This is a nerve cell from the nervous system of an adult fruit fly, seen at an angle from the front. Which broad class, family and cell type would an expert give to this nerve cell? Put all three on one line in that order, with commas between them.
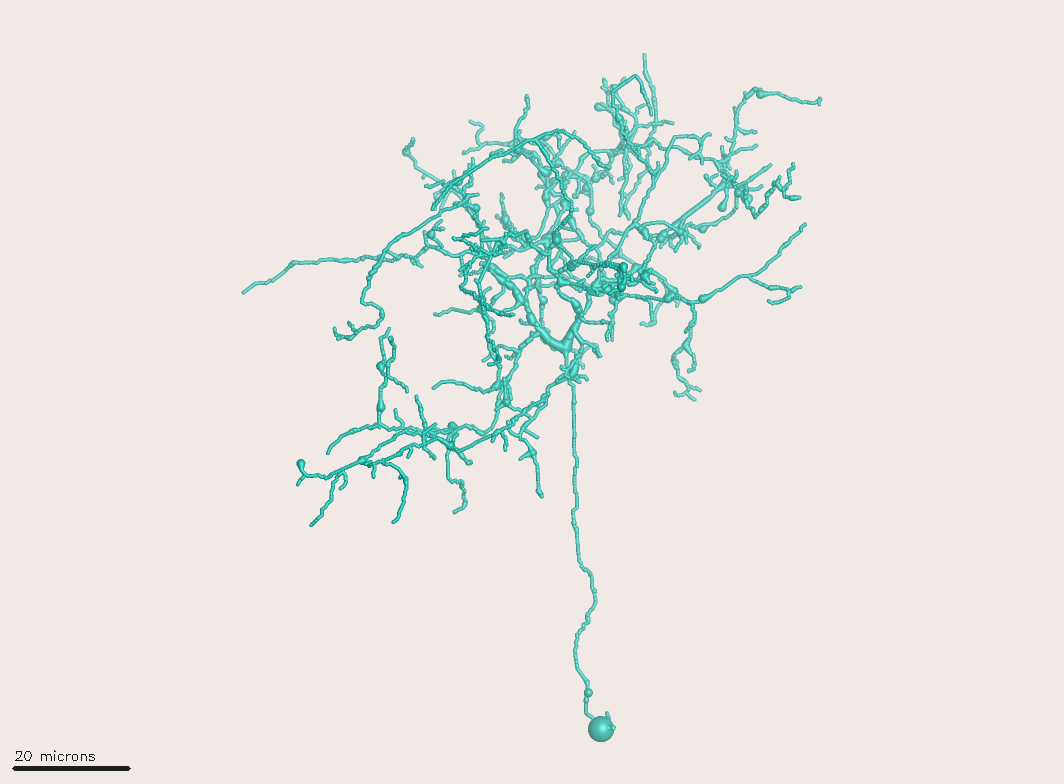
nerve-cord intrinsic neuron, hemilineage 00A, IN00A059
